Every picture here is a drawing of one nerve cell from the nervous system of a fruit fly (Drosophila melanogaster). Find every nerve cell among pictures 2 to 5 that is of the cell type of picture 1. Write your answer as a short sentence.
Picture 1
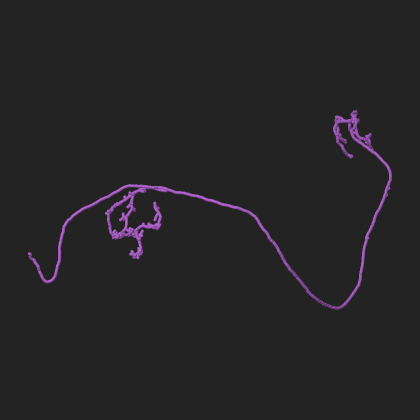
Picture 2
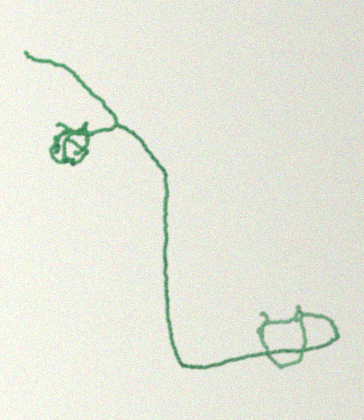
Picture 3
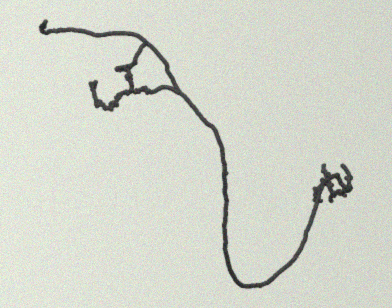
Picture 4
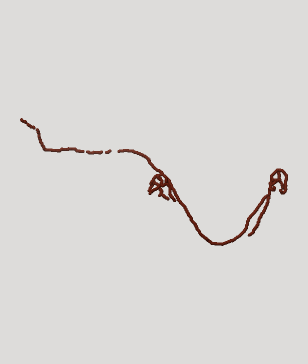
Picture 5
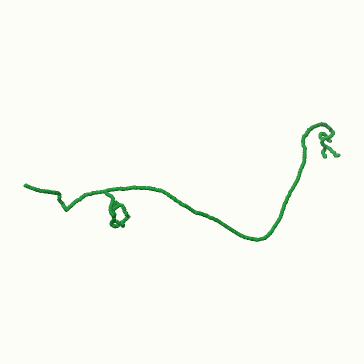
Picture 3 is of the same cell type.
